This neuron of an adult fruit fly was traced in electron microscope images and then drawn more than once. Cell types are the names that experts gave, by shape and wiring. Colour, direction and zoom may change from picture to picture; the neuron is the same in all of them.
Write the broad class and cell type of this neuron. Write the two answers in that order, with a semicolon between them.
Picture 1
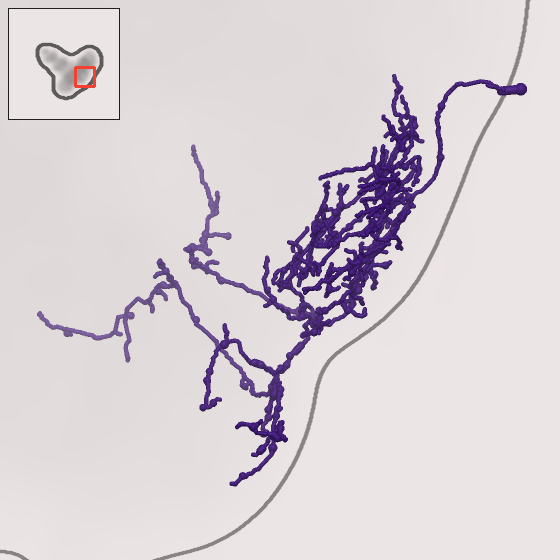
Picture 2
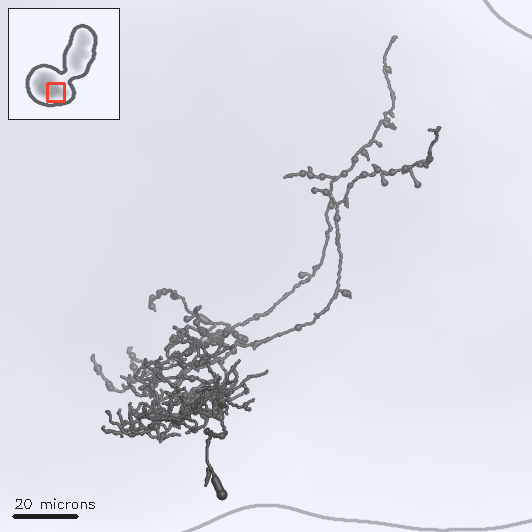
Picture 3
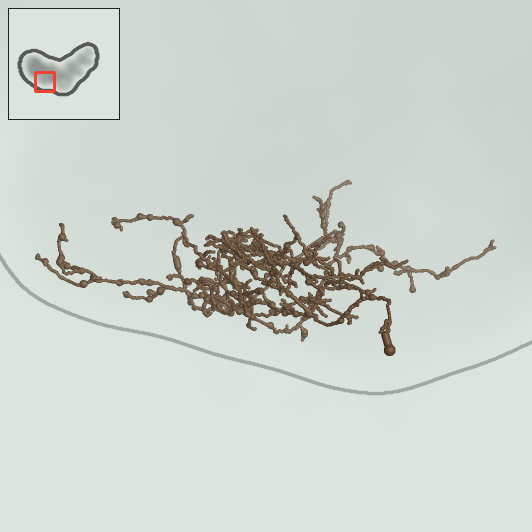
central-brain intrinsic neuron; GNG244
